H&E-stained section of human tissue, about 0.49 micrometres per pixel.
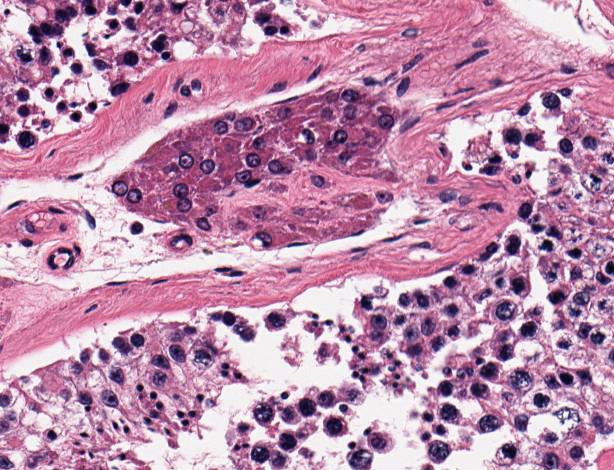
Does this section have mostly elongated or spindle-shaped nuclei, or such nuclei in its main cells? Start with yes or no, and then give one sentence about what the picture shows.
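No. The areas above and below the fibrous band are crowded with loosely cohesive round cells with dark round nuclei.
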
